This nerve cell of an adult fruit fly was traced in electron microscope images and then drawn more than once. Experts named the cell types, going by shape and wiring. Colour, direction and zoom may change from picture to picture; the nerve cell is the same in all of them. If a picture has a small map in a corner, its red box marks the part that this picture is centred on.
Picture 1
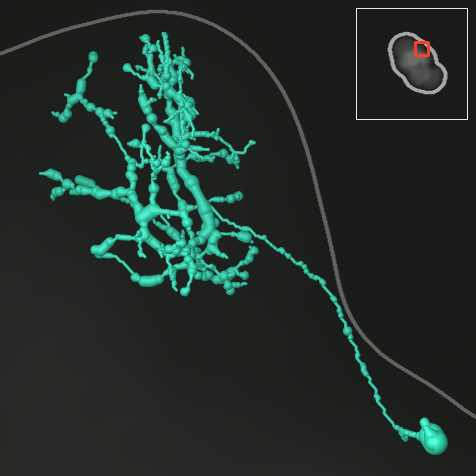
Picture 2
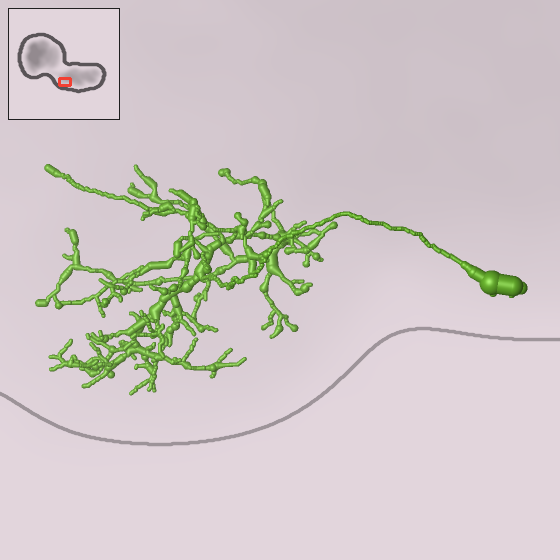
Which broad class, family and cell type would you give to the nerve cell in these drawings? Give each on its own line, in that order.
nerve-cord intrinsic neuron
hemilineage 13B
IN13B014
